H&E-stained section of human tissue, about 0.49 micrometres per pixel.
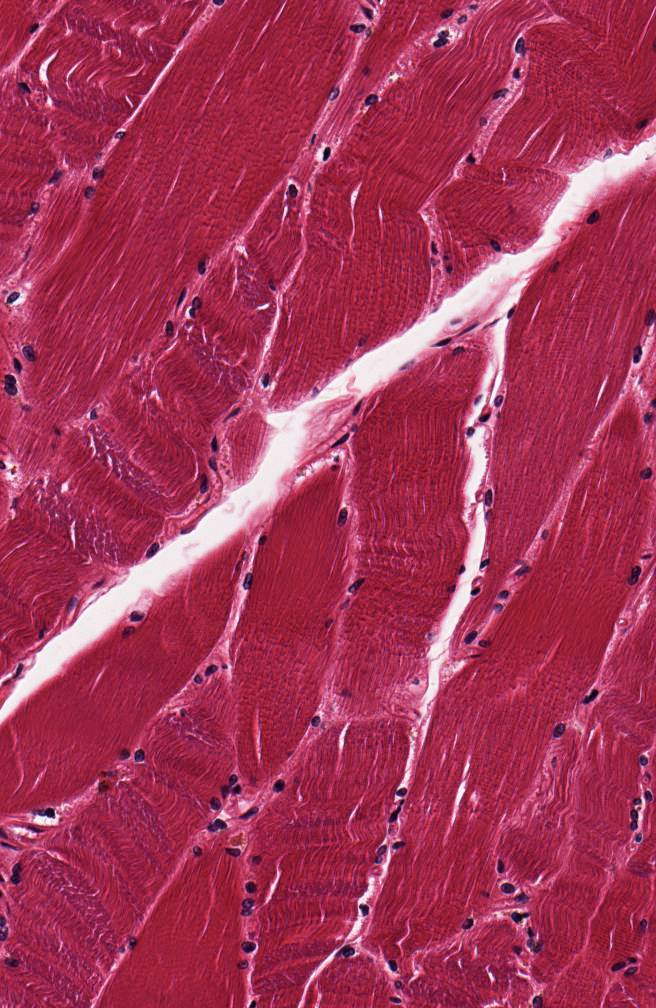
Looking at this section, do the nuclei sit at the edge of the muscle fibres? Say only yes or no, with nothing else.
Yes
